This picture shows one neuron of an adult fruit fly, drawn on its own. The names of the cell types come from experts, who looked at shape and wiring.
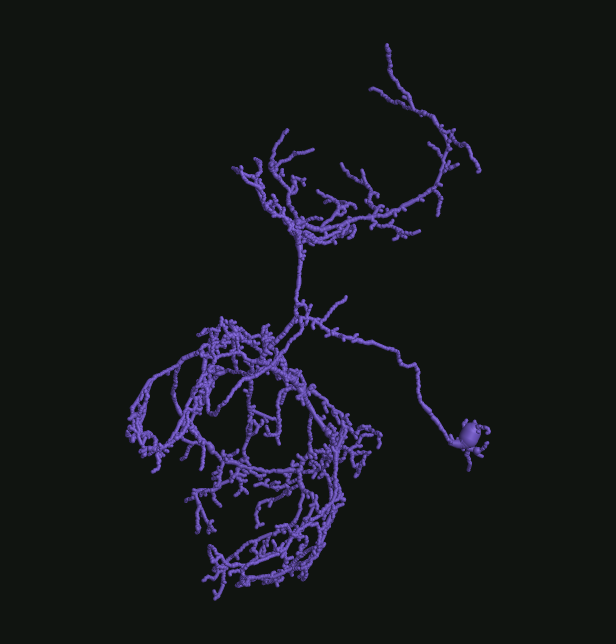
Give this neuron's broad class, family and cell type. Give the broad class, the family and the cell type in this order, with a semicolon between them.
nerve-cord intrinsic neuron; hemilineage 10B; IN10B014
